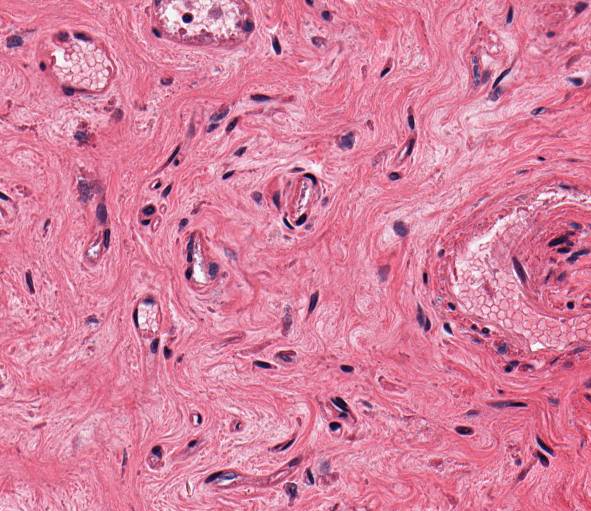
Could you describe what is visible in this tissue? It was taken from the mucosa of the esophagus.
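First, tissue type: the whole field is pink collagenous stroma, and no epithelium appears anywhere. Second, fibre arrangement: the collagen bundles run in wavy, swirling directions, not in parallel. Third, cells: the stromal cells carry elongated, spindle-shaped, dark purple nuclei. Fourth, spacing: these nuclei are sparse and widely spaced, with abundant collagen between them.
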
